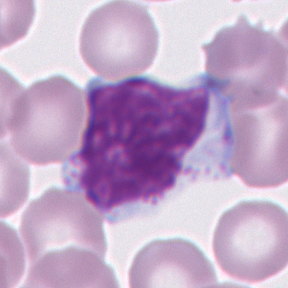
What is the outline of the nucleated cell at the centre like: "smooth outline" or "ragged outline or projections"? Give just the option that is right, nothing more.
Ragged outline or projections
